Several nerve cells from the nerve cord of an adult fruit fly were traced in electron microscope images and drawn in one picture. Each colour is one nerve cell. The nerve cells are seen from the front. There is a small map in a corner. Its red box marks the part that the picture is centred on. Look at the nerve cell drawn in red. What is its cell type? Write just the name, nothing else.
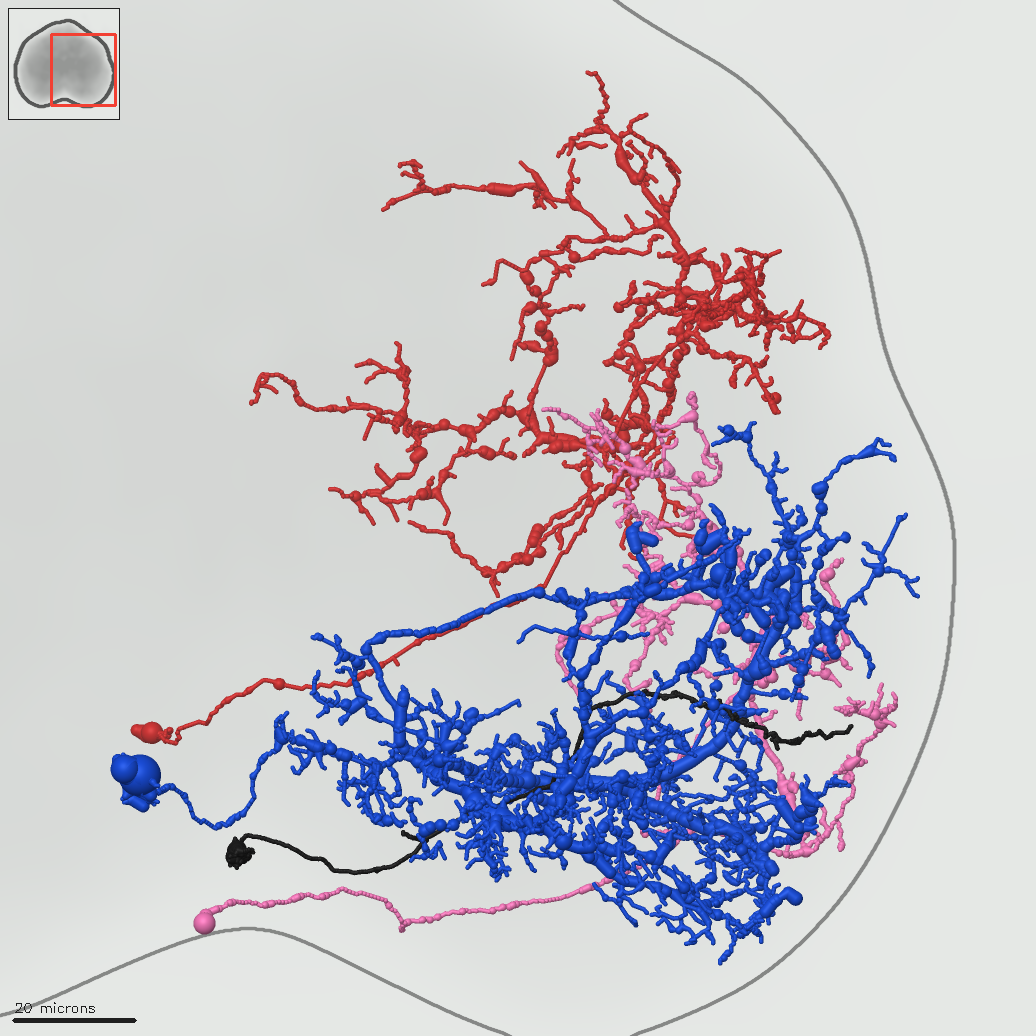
IN13B048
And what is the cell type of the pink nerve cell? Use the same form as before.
IN13B093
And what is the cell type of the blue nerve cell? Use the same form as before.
IN14A004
